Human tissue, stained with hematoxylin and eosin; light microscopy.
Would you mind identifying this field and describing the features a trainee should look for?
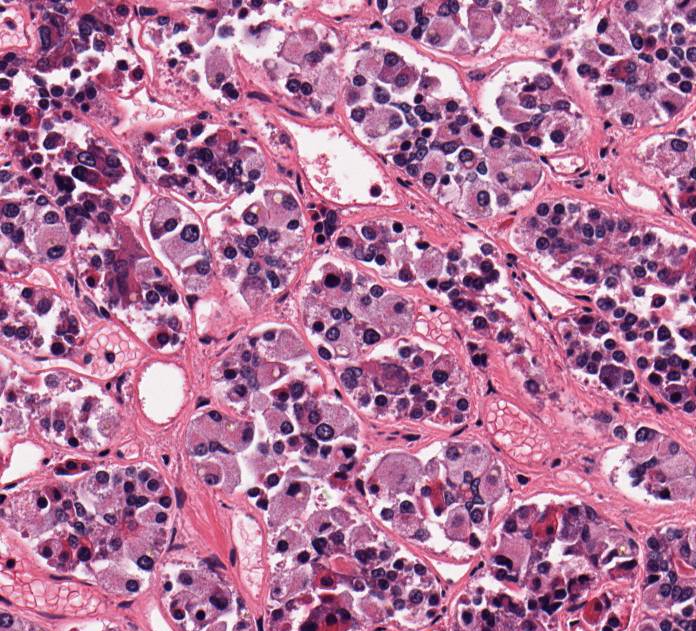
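Mainly pars distalis of the pituitary, its cells in rounded nests between thin pink fibrous septa. Cytoplasm varies from cell to cell: deep red-pink, purple or pale.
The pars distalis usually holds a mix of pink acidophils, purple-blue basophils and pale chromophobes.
Red blood cells lie scattered in the septa, and white gaps part many nests from the septa around them.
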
